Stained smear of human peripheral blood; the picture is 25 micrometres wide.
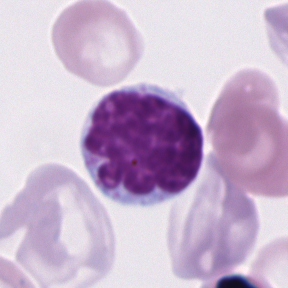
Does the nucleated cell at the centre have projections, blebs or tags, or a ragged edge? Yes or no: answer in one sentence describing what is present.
No, it is a smooth edge, not a rough one, that bounds the cell.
